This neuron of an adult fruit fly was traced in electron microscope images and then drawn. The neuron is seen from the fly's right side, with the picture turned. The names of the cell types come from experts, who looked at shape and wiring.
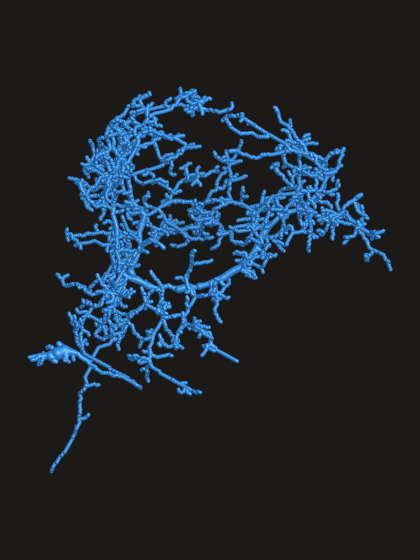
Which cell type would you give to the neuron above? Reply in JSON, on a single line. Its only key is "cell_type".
{"cell_type": "IN03A010"}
